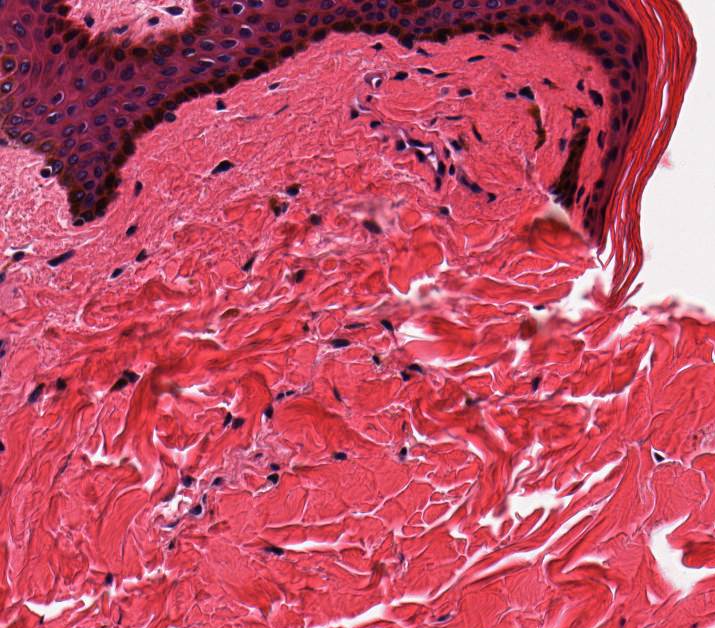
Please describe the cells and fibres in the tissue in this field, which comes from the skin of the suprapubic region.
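Epidermis forms a band along the top of the field, with dermis filling the remainder below. The epidermis is stratified squamous epithelium; at the upper left a rete ridge projects downward into the dermis. Deeper dermis consists of coarse, deeply eosinophilic collagen bundles in haphazard orientation. Dermal fibroblast nuclei are sparse, small, dark and spindle-shaped.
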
